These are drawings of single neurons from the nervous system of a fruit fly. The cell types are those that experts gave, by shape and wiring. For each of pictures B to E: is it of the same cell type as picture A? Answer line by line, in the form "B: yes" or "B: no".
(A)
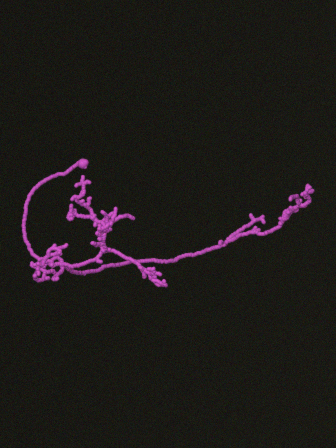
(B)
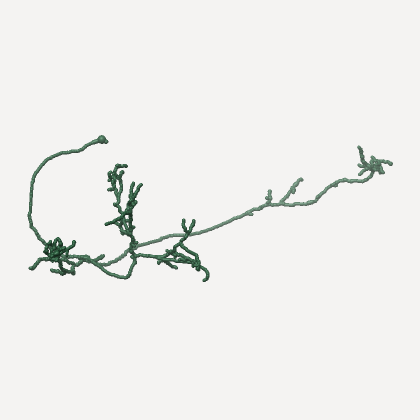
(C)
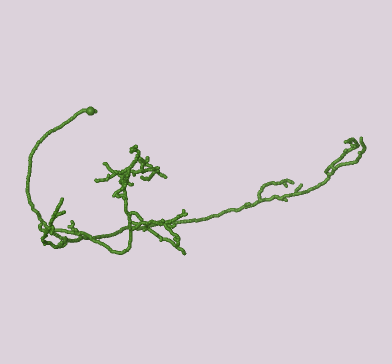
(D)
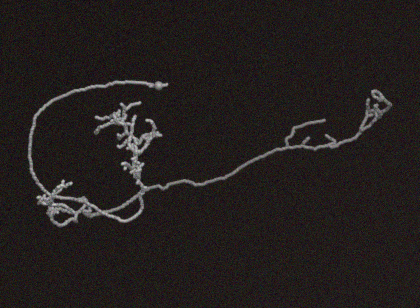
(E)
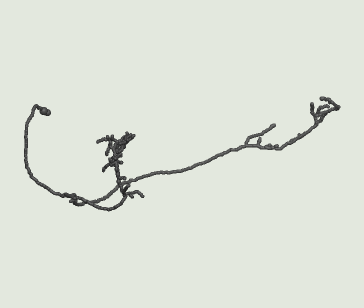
B: yes
C: yes
D: yes
E: yes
